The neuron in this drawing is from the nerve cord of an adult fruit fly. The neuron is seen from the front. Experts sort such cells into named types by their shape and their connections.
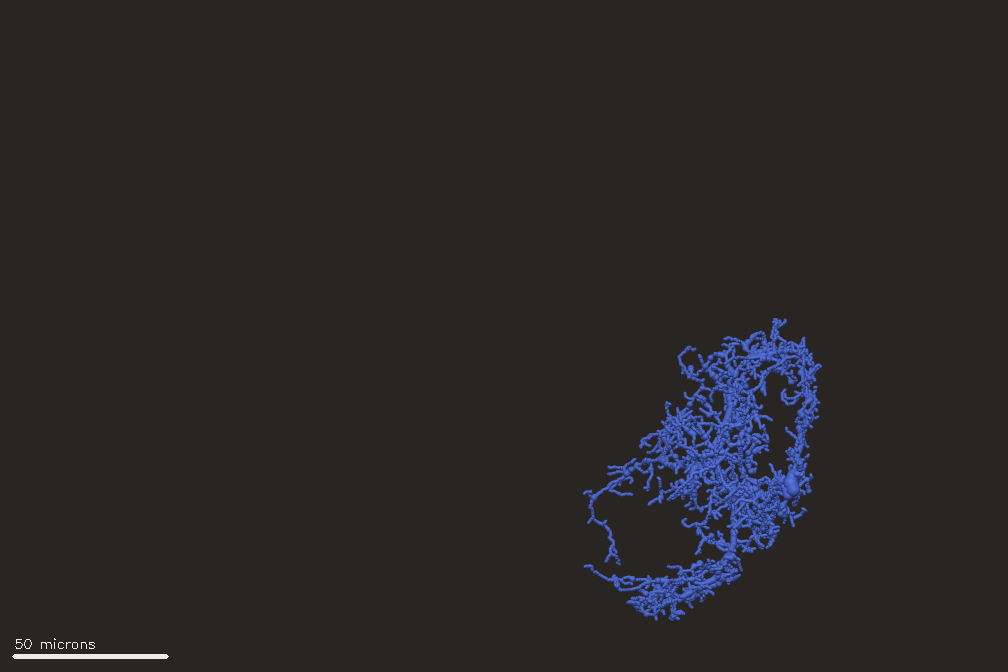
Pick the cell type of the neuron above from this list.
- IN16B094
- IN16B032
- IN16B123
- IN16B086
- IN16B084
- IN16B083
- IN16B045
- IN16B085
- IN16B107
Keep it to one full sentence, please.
This neuron counts as a member of the cell type IN16B032.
